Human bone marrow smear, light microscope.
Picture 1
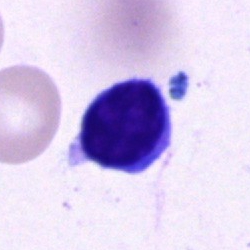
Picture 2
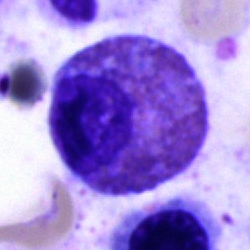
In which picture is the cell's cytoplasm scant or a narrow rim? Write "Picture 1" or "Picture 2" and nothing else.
Picture 1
